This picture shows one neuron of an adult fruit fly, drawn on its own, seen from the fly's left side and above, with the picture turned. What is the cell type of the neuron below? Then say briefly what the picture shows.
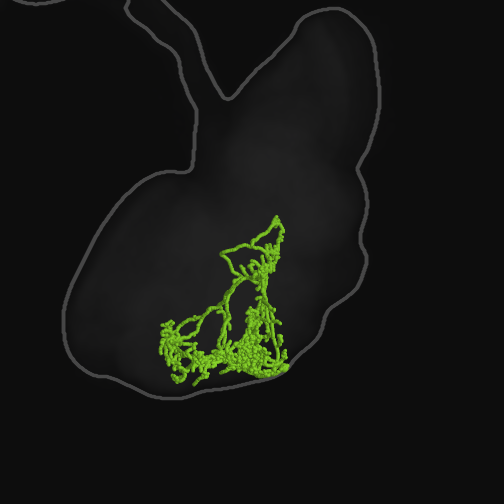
Its cell type is LHCENT11. This is a central-brain intrinsic neuron. The cell body can be seen at the bottom of the picture. In this view it is taller than it is wide.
